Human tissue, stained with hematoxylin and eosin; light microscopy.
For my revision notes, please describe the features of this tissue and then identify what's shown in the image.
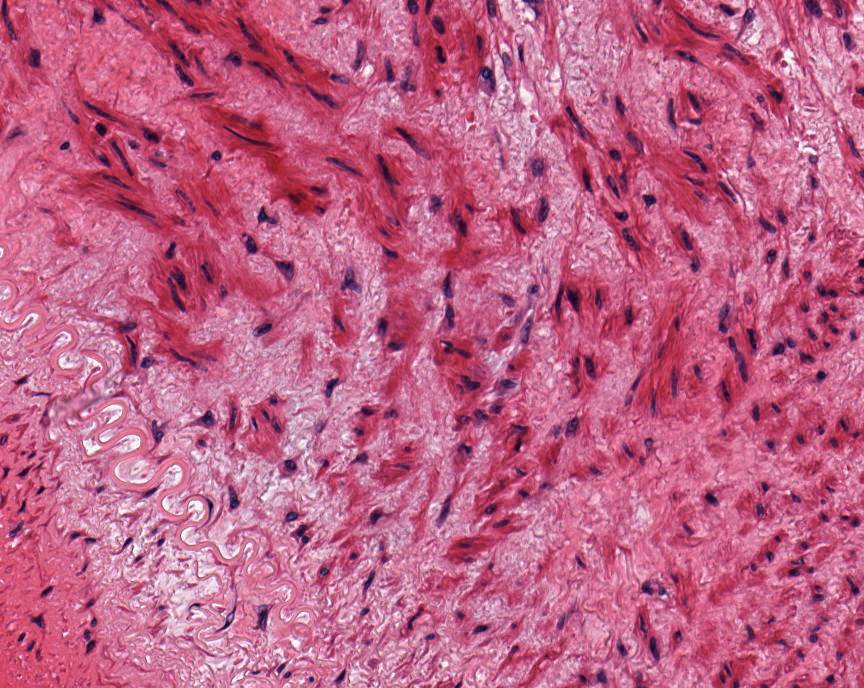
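A wavy, glassy pink elastic lamina crosses the lower left part of the field diagonally. The spindle cells gather into small, separate bundles running in varying directions, not one continuous sheet, and lie more closely spaced toward the right side than next to the lamina. The tissue is tibial artery.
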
